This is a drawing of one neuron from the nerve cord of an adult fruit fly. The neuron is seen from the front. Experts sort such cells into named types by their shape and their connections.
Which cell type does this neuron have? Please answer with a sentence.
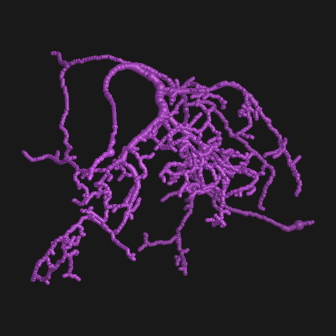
The cell type is ANXXX191.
